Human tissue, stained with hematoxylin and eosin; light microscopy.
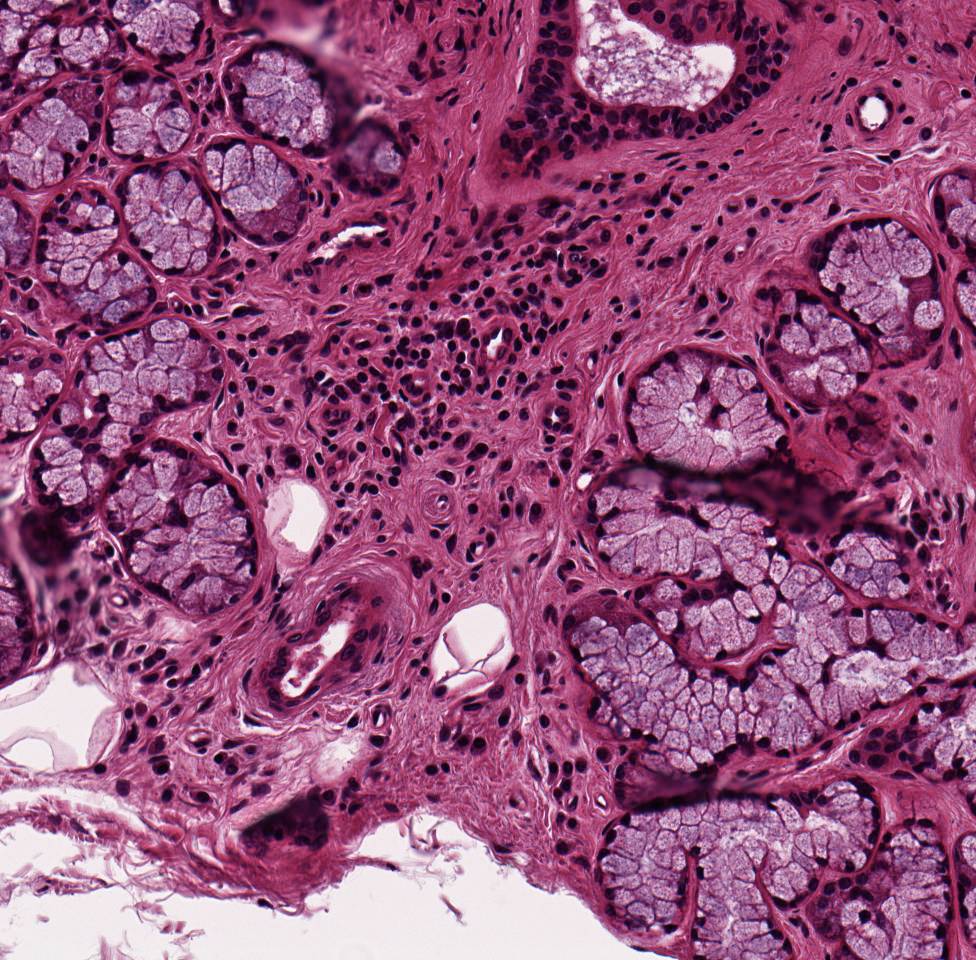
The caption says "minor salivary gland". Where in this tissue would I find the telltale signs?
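The tissue pictured is minor salivary gland.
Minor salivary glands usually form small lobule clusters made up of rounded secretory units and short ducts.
In keeping with this, rounded clusters of mucous acini fill the left and right parts of the field, with a central band of pink fibrous stroma between them.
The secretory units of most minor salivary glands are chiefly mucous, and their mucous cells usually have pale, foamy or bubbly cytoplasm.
The acinar cells here agree with that, having pale, finely foamy purple-grey cytoplasm. Their nuclei are dark, flattened and pressed against the base of the cells. Apart from the gland itself, the stroma at the centre of the field holds a crowded cluster of small, dark, round nuclei, consistent with lymphocytes.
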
